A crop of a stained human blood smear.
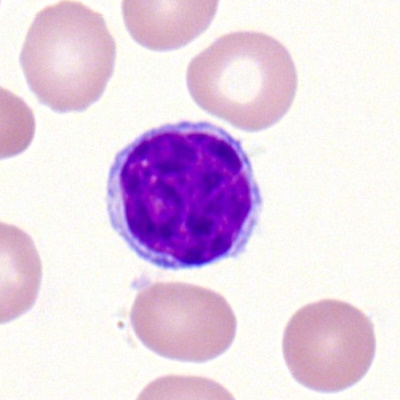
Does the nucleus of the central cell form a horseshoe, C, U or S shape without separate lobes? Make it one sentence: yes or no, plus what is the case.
No, instead of a band, the nucleus forms a compact round or oval shape.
